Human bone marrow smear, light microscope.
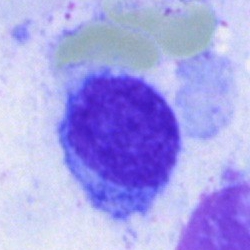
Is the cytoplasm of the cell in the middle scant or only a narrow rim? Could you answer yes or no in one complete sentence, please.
Yes, the nucleus of this cell fills most of it.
